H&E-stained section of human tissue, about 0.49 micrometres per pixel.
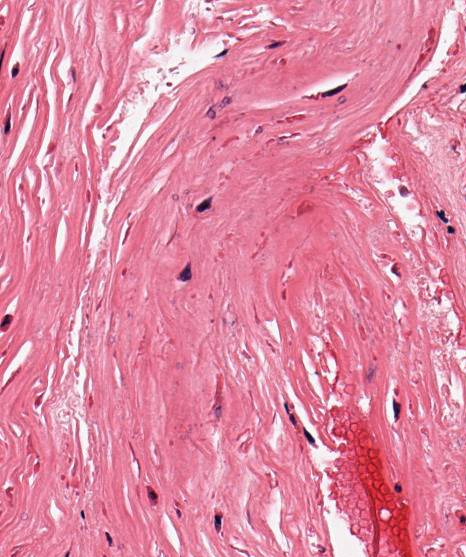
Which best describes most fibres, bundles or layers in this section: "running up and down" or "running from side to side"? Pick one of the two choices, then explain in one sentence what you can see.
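Running up and down. The collagen bundles are wavy and sweep in curving lines, broadly from top to bottom.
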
